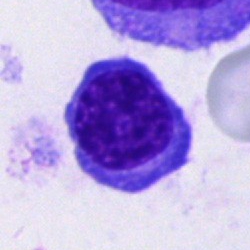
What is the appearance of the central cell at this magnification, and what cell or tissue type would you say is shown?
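Look first at the nucleus: it sits off-centre, and the widest rim of cytoplasm runs along the lower edge. Its chromatin is dark purple and clumped, with small paler spaces between the clumps. The cytoplasm is a deep blue, with a paler band just below the nucleus. This cell is an erythroblast.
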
